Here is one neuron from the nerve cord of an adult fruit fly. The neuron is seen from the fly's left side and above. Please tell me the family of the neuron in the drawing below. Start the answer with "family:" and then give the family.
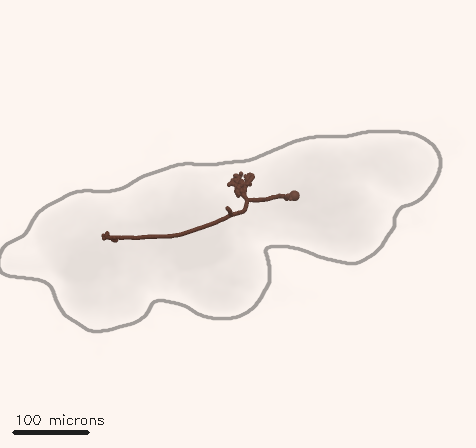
family: hemilineage 08B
